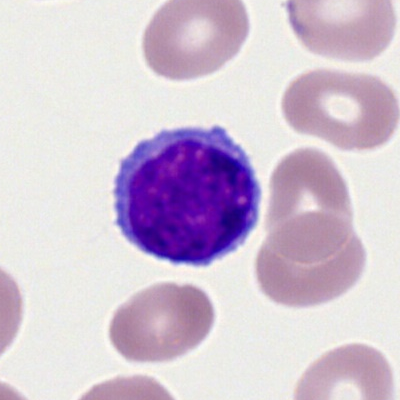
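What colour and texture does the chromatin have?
It is dark purple and densely clumped.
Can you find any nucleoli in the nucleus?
No, none can be seen.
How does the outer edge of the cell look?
Finely irregular, rather than smooth.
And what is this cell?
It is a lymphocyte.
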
